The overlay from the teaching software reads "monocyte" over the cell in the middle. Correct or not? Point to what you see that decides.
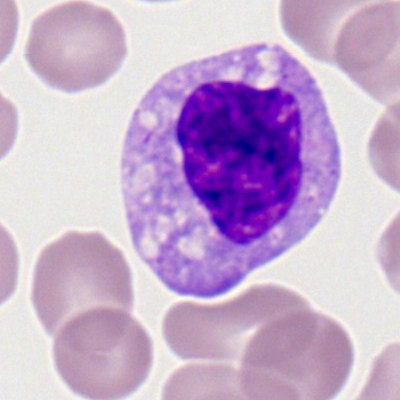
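Yes, monocyte holds up for this cell.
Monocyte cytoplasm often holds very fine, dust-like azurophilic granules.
That matches the fine pinkish-purple granules sprinkled through this cytoplasm.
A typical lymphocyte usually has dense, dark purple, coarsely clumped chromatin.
The dark purple shade here would suit a lymphocyte too, while the texture is patchy and mottled. Beyond that you can see an irregular outline, pale greyish lilac-blue cytoplasm with many small clear vacuoles, and red cells pressing against the lower edge.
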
